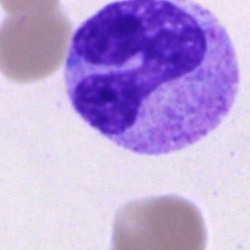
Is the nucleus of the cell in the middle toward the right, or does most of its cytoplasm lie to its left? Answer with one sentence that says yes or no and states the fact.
No, the nucleus sits toward the left, whether upper, middle or lower.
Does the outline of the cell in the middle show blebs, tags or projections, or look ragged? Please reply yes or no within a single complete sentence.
No, the cell does not have a rough edge, as its outline is smooth.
